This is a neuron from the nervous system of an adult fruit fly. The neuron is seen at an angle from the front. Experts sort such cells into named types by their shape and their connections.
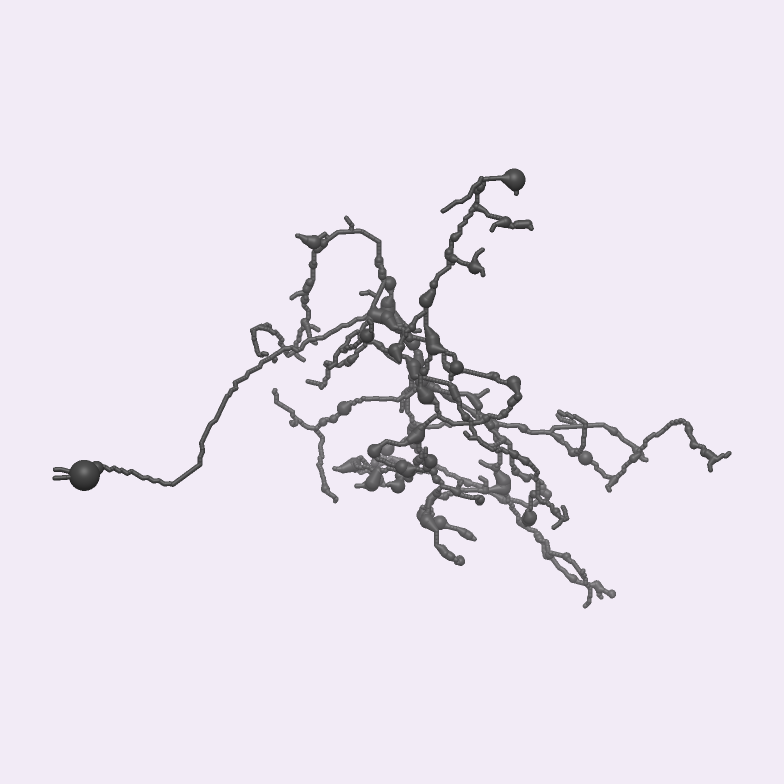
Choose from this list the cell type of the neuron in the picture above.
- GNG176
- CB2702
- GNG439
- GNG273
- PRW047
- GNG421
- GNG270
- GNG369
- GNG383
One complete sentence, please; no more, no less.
This neuron is typed as GNG369.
